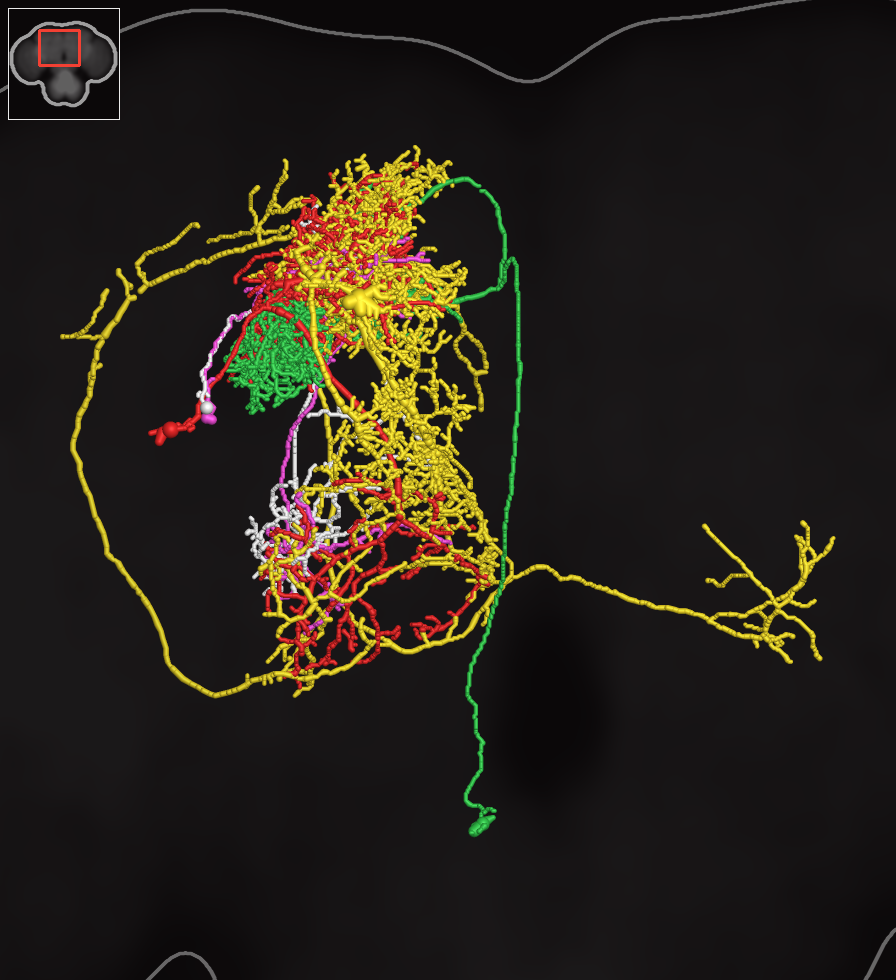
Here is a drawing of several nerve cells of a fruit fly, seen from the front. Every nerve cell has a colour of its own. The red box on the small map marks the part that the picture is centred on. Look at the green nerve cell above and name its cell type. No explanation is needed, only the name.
MBON12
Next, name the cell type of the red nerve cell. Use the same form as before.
MBON31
